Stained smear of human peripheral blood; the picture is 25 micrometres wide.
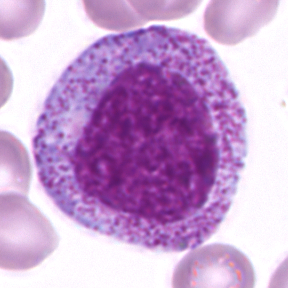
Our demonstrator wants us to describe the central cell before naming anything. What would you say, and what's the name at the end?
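Round to slightly oval, the cell has a smooth edge. Many small purple-red granules crowd the cytoplasm, which is pale bluish-grey between them. To the left of the nucleus lies a paler area holding fewer granules. This is a myelocyte.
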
